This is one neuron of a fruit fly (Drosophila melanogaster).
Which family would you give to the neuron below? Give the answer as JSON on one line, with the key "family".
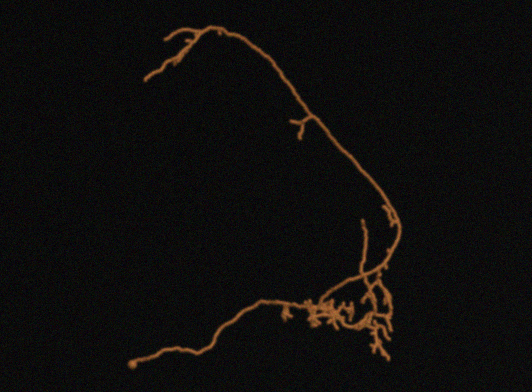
{"family": "hemilineage DM4_dorsal"}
